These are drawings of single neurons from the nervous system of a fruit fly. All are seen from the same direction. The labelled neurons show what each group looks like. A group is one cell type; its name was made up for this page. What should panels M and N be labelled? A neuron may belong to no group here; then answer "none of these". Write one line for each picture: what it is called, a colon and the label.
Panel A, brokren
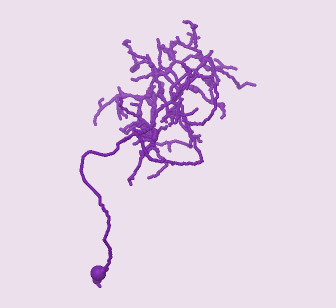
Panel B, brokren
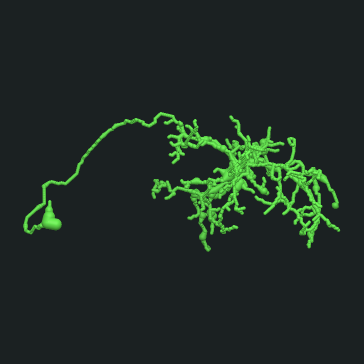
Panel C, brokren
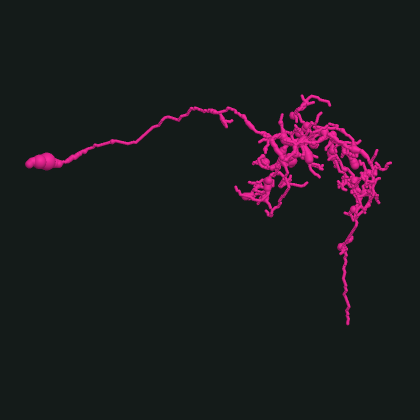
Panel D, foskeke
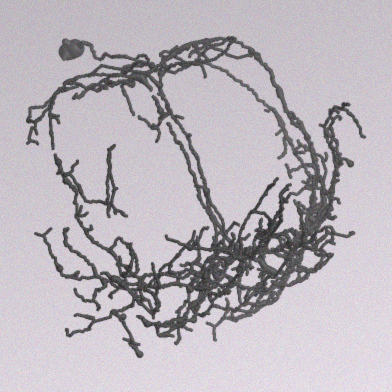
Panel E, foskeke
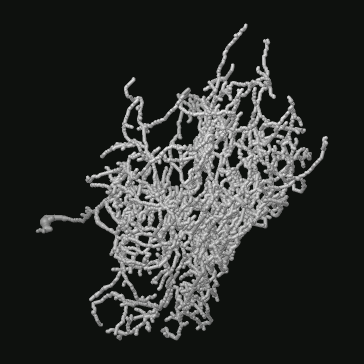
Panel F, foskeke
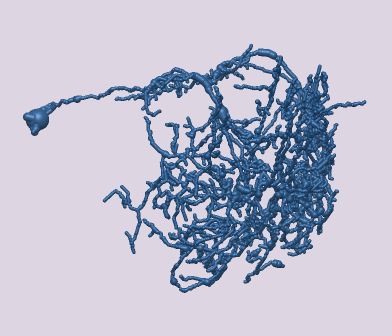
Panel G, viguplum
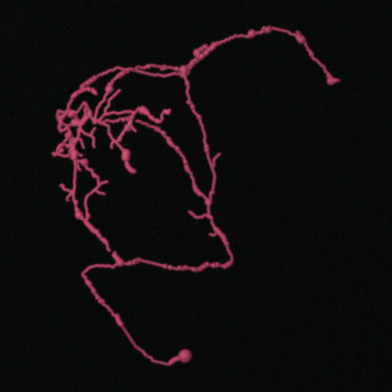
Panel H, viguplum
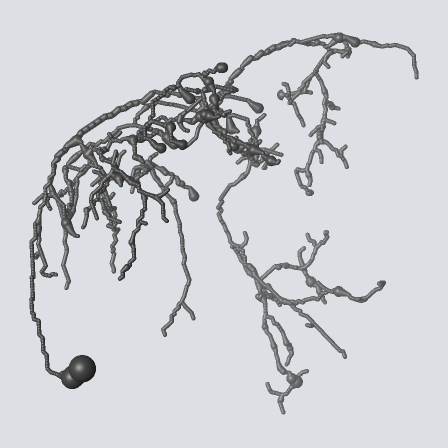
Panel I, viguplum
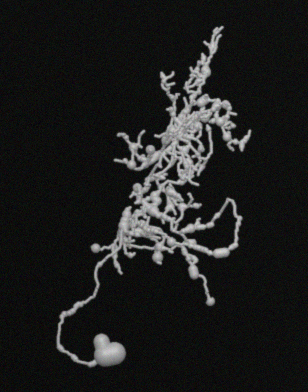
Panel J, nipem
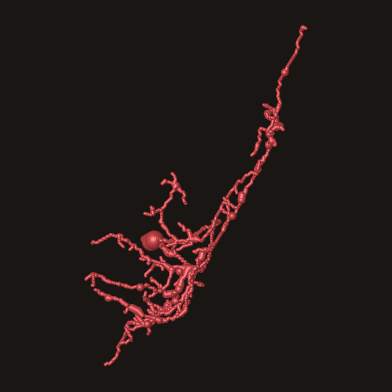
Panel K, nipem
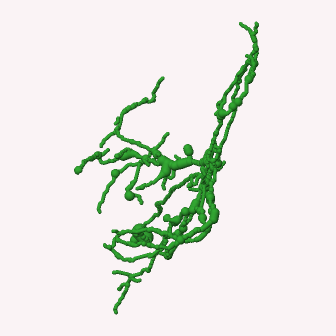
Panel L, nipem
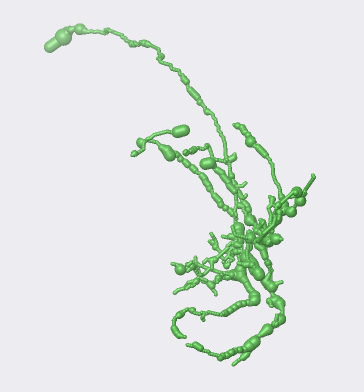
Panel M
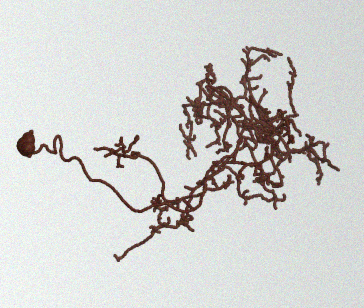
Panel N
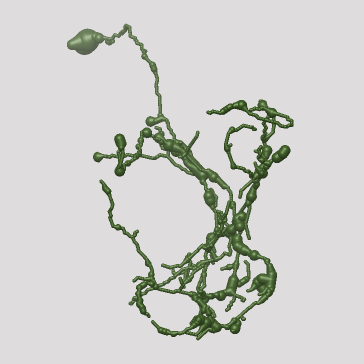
M: brokren
N: nipem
